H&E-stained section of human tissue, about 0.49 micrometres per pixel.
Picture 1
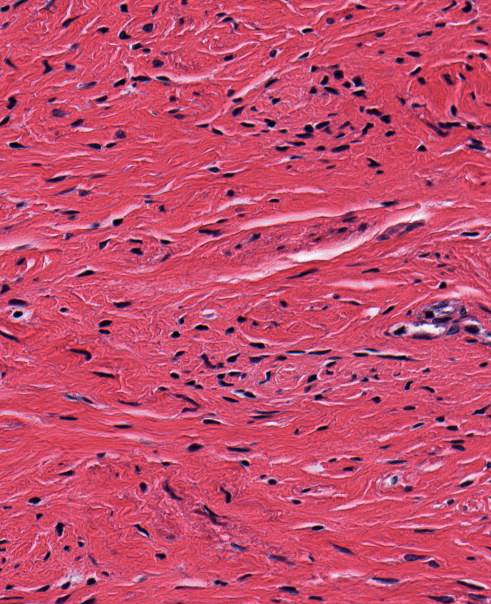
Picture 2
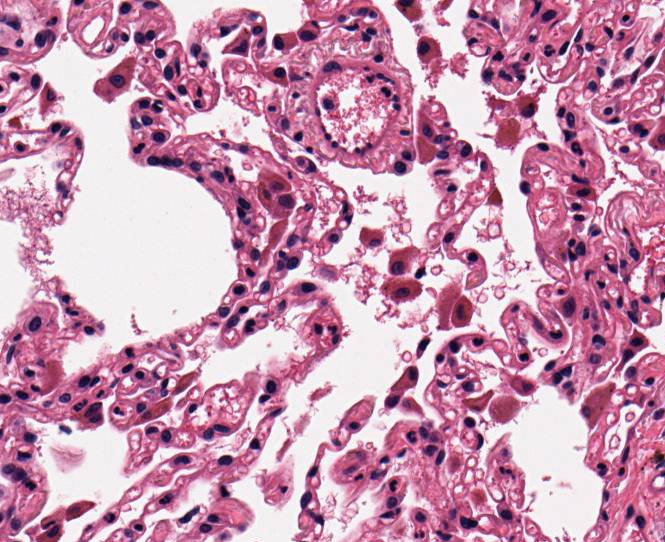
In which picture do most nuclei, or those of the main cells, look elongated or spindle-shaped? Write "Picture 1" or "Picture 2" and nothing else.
Picture 1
